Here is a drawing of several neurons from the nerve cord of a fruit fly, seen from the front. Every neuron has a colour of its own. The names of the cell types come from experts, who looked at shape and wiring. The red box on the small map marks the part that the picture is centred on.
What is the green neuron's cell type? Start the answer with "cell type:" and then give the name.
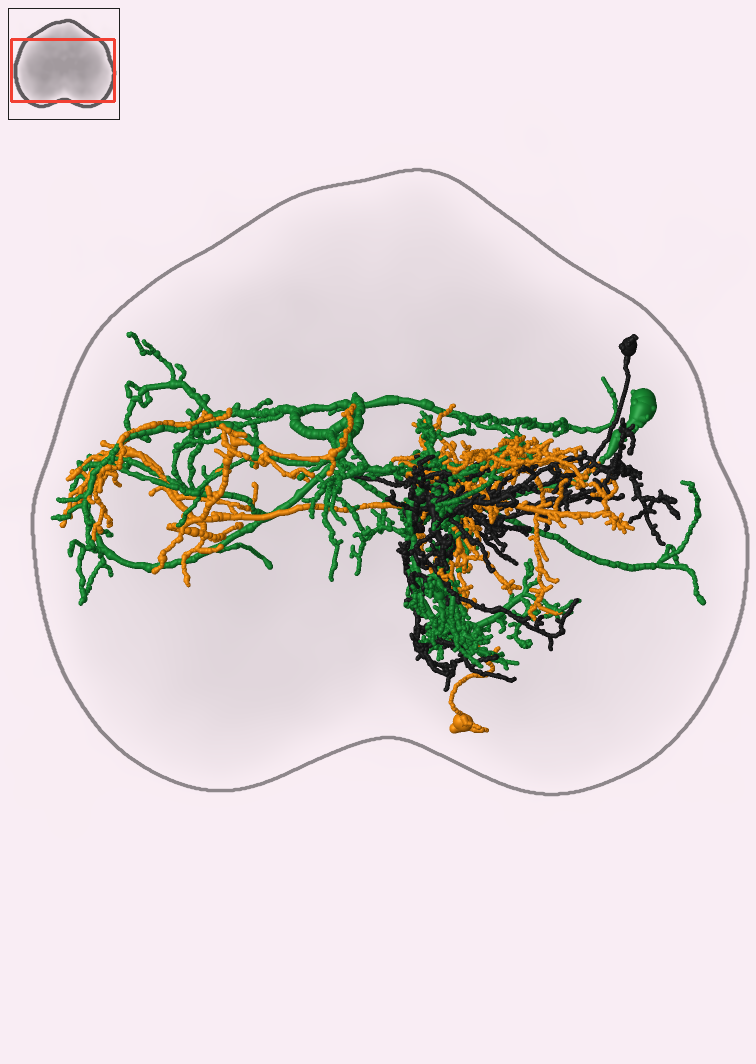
cell type: IN23B001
